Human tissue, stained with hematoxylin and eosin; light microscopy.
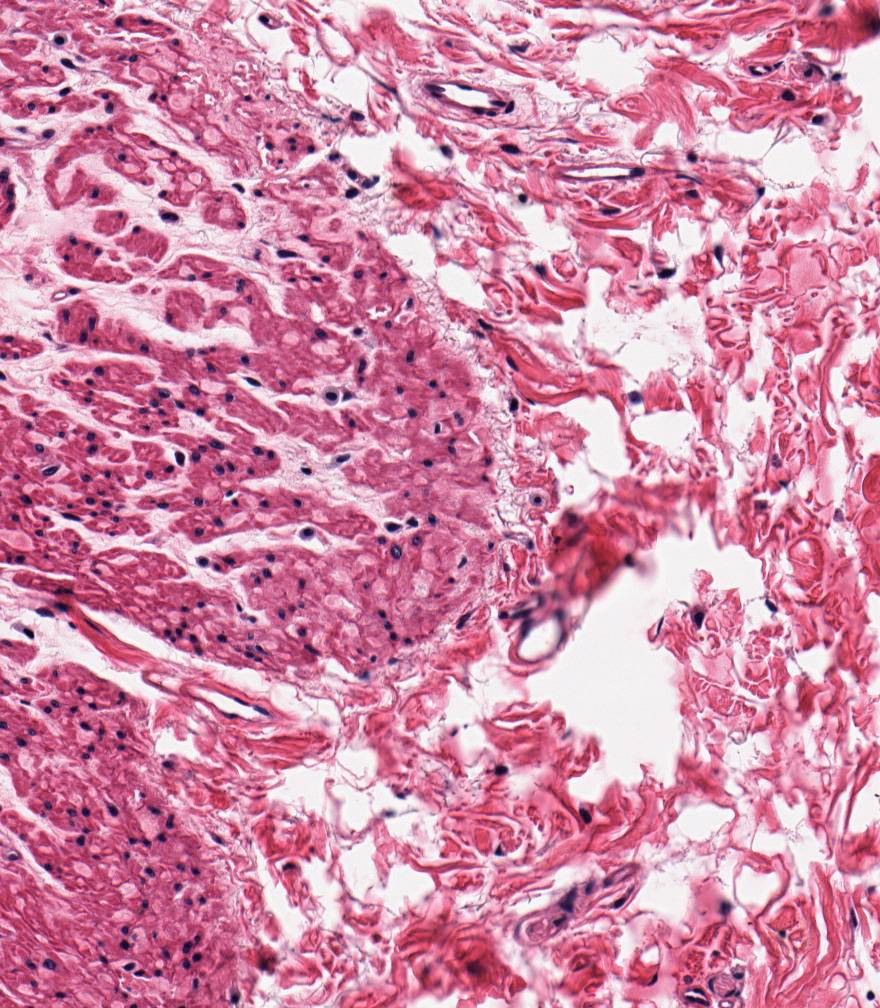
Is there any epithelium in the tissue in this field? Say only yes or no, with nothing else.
No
